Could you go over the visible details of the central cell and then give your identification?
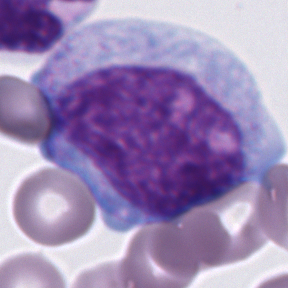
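The cell has an irregular outline, with broad rounded bulges rather than a smooth circle. Within the nucleus, pale rounded areas lie in its right half. Cytoplasm is plentiful and forms its widest rim above the nucleus. Fine purple dust-like granules are scattered thinly through it. This cell is a promyelocyte.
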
